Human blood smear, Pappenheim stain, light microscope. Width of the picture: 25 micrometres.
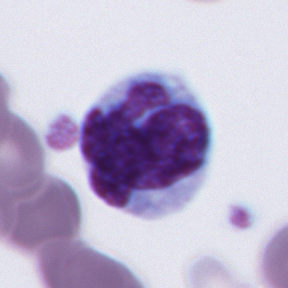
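Monocyte, stained peripheral blood smear. Nucleus toward the left; widest cytoplasmic rim at lower right. Chromatin dark purple, coarsely clumped. No nucleoli seen. No distinct coarse granules in the cytoplasm.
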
